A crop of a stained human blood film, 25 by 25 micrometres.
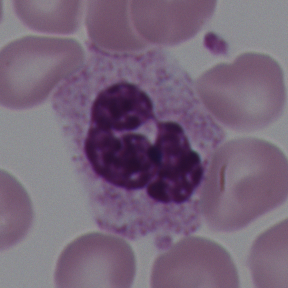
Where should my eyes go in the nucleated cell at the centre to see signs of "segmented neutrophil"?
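Fine lilac granules fill the cytoplasm evenly.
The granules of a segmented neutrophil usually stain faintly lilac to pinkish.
The colour of these granules is therefore in keeping with a segmented neutrophil. A wide rim of pale pinkish-lilac cytoplasm surrounds the nucleus, whose chromatin is dark purple and coarsely clumped. The outline of the cell is irregular rather than round.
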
